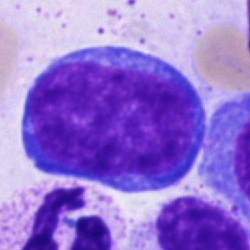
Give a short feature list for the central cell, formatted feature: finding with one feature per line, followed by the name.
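Cytoplasm: only a thin rim around the nucleus
Colour: the cytoplasm stains deep blue
Chromatin: dark purple, mottled with paler patches
Surface: smooth, no projections
Name: proerythroblast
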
